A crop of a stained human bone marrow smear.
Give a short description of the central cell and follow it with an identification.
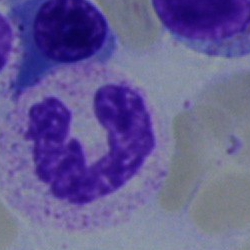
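Looking first at the edge, I see a round, smooth outline. Inside, the nucleus is a curved band bent into a U, its opening facing upward. Around it the cytoplasm is abundant and pale lilac, and I find no vacuoles there. So this is a band neutrophil.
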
